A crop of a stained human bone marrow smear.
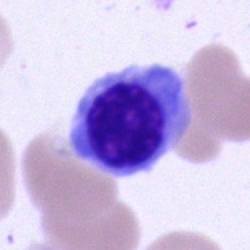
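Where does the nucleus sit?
Off-centre toward the lower left, leaving a wider band of cytoplasm at the upper right.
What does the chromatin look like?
Dark purple and dense, with small paler spots scattered through it.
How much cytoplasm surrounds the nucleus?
A moderate rim, stained blue.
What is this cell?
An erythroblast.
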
